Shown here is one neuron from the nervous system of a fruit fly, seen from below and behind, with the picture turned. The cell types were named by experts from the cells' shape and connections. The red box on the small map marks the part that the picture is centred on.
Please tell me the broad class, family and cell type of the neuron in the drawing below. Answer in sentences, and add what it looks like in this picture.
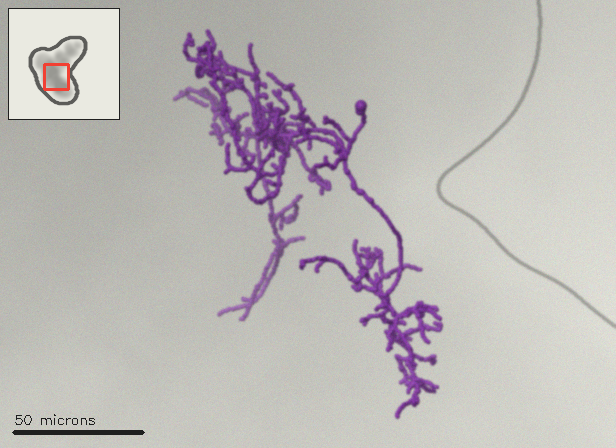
Its broad class is central-brain intrinsic neuron. Its family is hemilineage DM1_dorsal. Its cell type is CB4073. Its cell body lies at the top of the picture. From top to bottom in the picture it spans about 150 microns. Dozens of branch ends can be seen.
